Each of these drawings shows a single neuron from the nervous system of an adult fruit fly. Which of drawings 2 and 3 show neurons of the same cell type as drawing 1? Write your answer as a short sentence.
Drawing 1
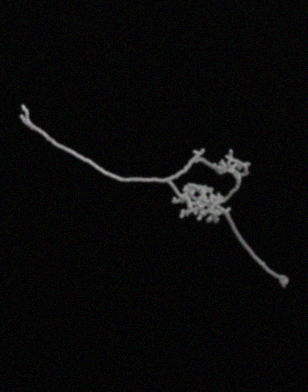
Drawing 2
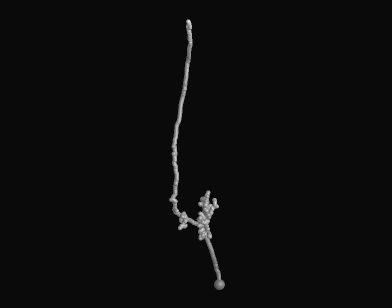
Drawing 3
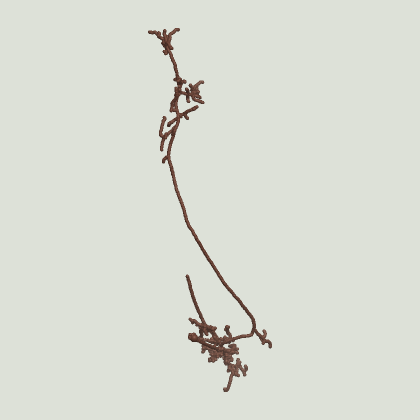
Drawing 2 is of the same cell type.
